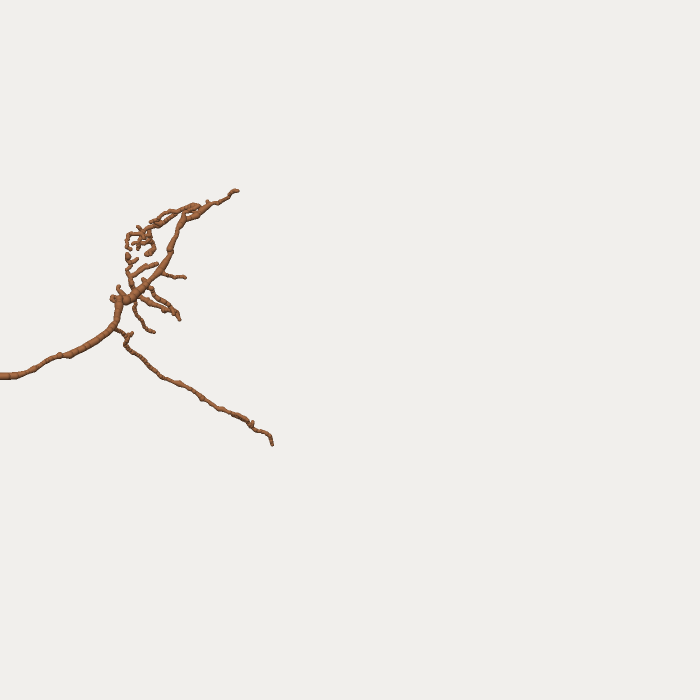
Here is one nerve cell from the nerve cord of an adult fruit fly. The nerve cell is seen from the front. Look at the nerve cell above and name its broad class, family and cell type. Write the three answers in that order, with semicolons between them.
sensory neuron entering the nerve cord; class mechanosensory proprioceptive; SNpp38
